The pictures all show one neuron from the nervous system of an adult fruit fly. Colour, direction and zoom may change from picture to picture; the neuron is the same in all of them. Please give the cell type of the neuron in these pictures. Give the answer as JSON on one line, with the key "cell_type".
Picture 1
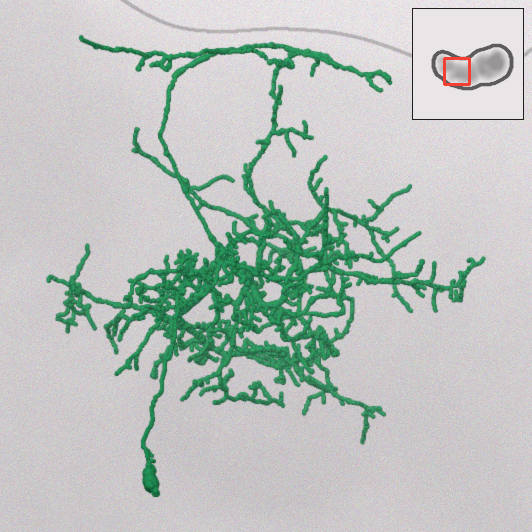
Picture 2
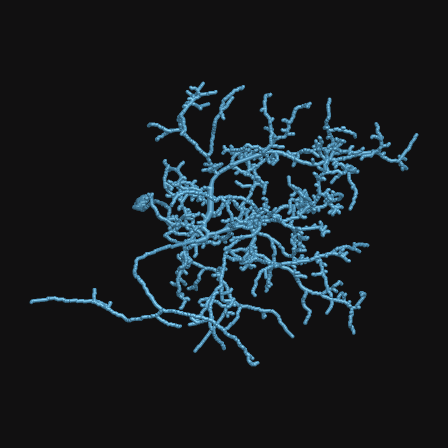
{"cell_type": "IN06B019"}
